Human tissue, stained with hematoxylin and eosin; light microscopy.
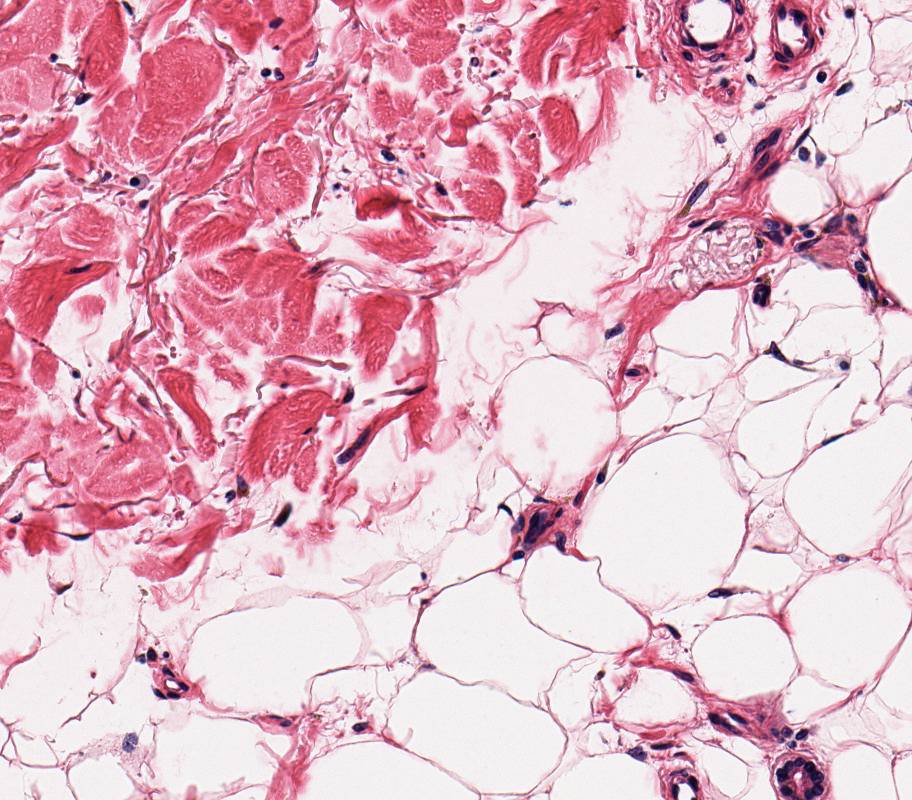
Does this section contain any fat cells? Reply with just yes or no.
Yes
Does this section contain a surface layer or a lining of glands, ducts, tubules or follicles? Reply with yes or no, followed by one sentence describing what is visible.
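No. No epithelium is present anywhere in the field.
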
